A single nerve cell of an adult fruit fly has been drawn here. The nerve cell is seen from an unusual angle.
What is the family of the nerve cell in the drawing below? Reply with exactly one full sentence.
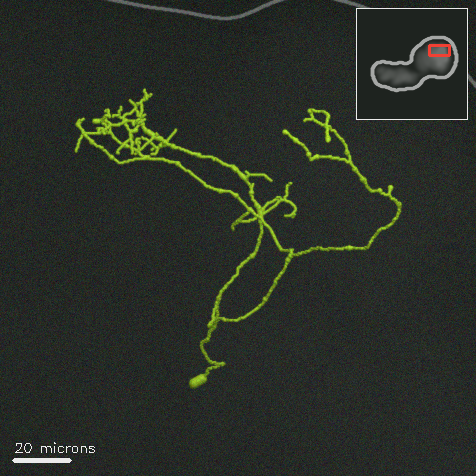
When grouped by family, this nerve cell is hemilineage EBa1.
